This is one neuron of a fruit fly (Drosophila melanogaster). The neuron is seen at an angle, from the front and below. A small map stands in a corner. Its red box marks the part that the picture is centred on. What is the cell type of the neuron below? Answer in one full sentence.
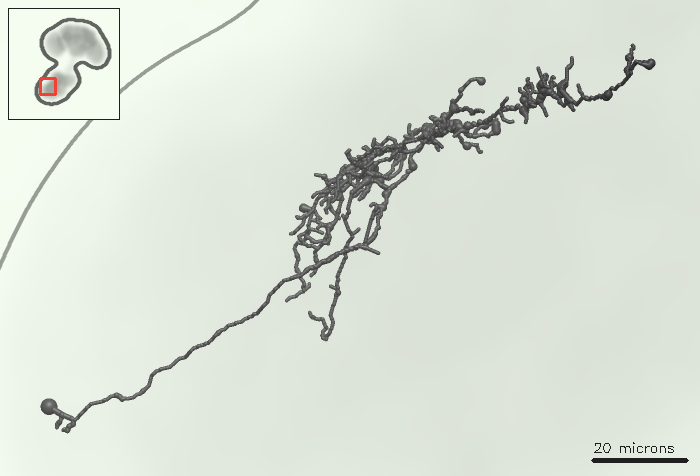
This neuron is included in the cell type INXXX426.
